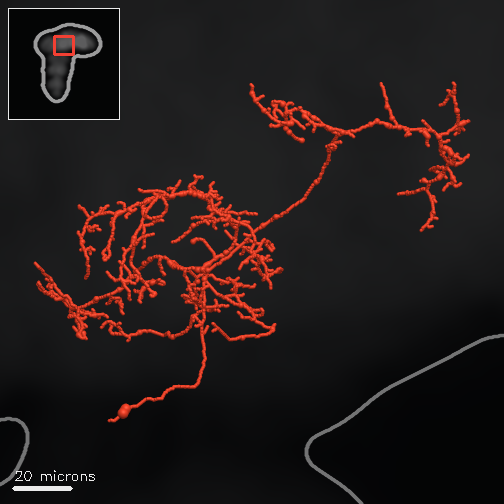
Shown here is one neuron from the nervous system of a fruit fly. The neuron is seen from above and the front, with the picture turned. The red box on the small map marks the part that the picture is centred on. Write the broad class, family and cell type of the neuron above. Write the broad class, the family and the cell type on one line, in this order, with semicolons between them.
central-brain intrinsic neuron; hemilineage VLPd&p1_posterior; SMP245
